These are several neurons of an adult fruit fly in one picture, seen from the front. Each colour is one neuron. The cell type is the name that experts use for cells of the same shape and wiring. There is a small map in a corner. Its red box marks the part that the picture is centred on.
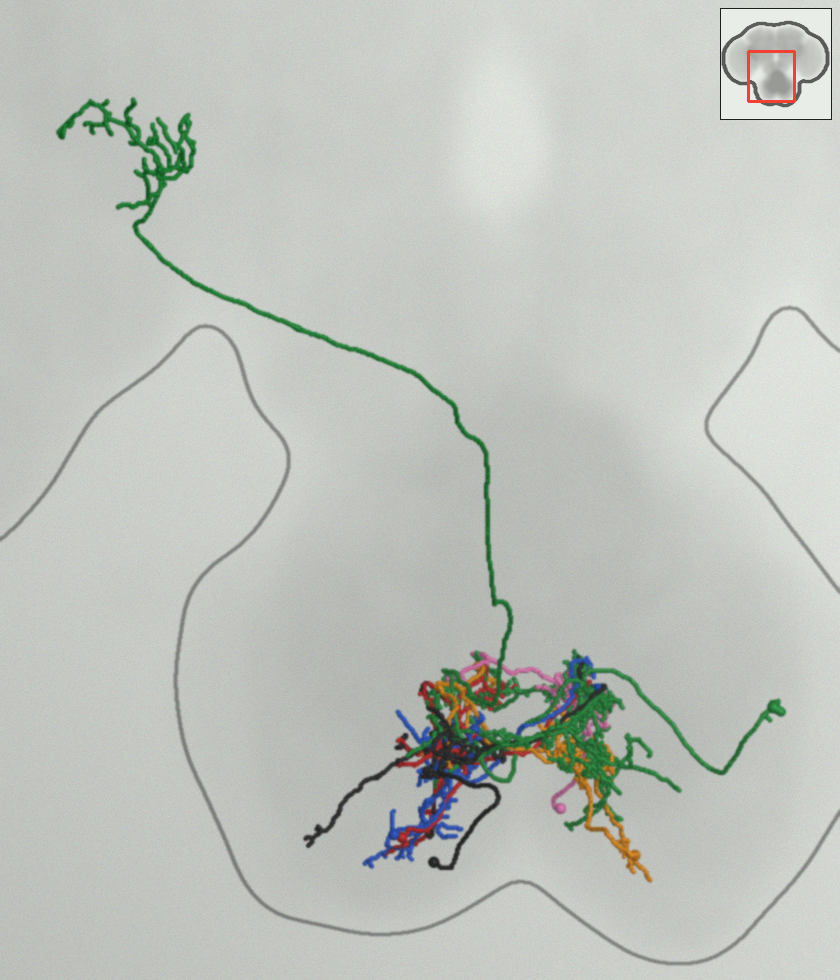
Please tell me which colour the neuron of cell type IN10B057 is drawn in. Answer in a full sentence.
The colour is red.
